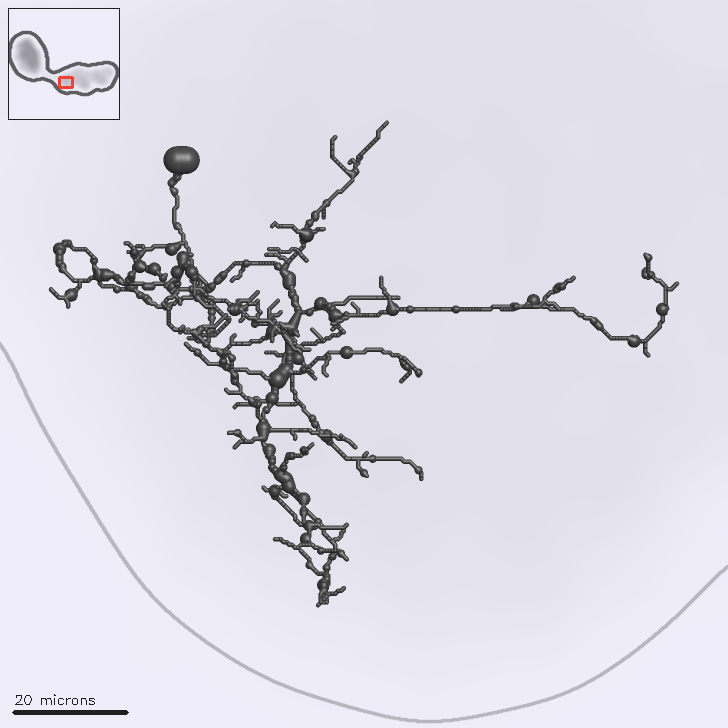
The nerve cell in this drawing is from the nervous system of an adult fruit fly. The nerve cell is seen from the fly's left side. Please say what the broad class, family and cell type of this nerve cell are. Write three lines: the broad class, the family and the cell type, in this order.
nerve-cord intrinsic neuron
hemilineage 01A
IN01A085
